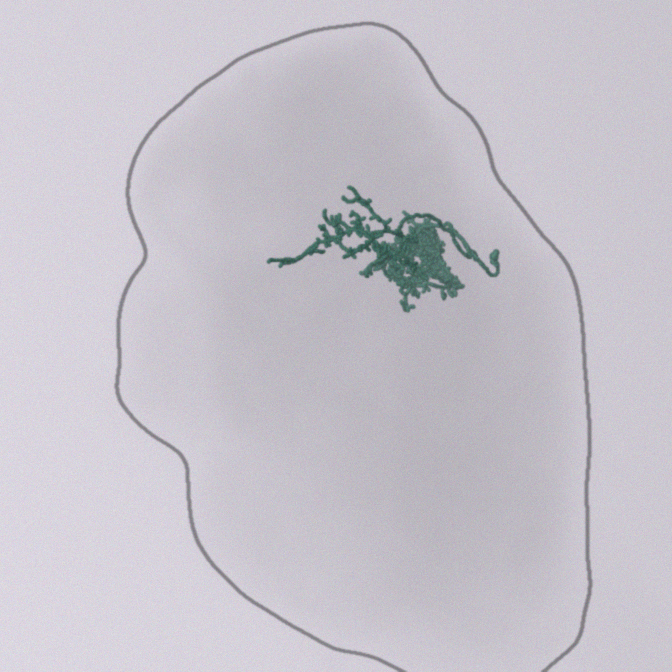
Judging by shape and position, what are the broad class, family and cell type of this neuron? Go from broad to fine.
central-brain intrinsic neuron; hemilineage DM6_posterior; IB094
